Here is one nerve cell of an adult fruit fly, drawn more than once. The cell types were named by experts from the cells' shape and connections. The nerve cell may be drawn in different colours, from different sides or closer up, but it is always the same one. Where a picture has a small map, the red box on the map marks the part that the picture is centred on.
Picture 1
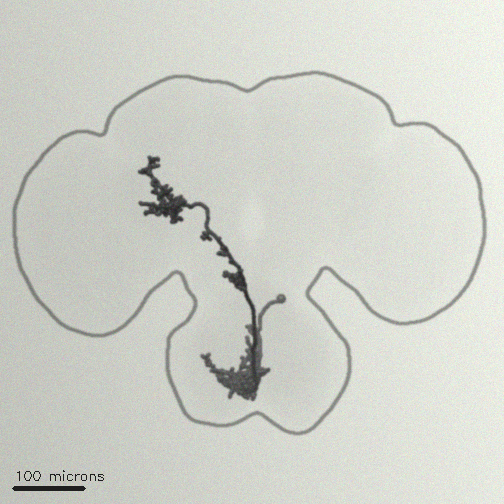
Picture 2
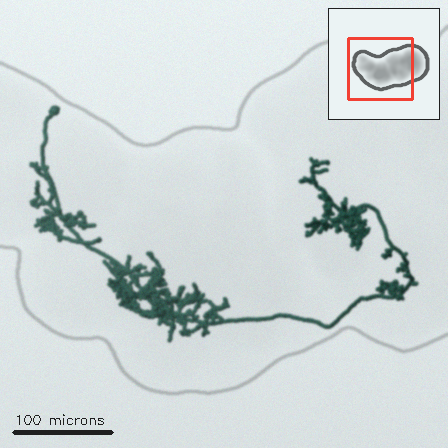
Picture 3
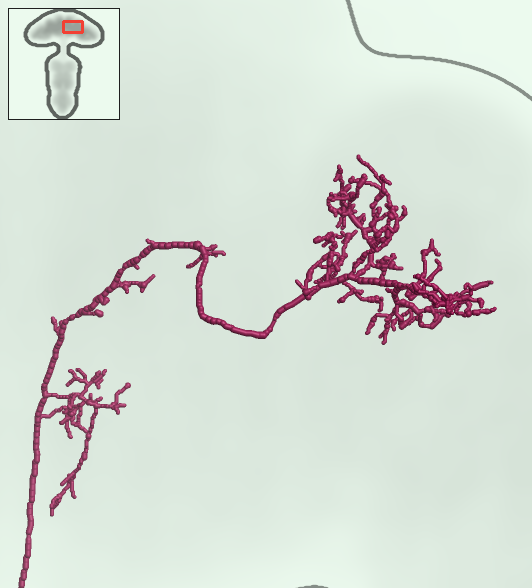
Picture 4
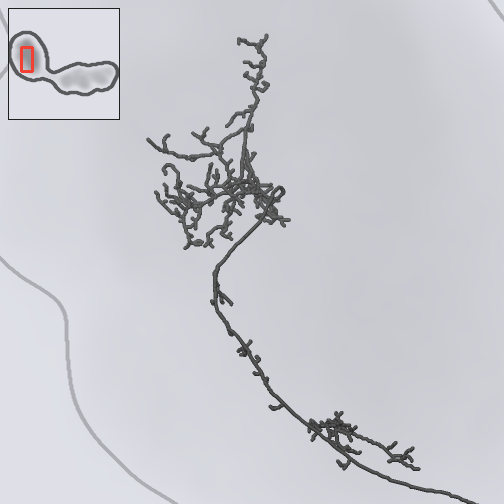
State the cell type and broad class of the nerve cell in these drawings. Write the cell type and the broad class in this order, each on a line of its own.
ANXXX102
ascending neuron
